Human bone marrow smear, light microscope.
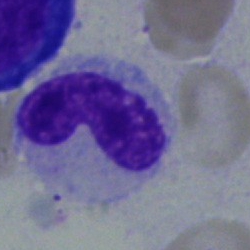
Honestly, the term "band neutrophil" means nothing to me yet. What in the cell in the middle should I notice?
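Point one, the nucleus: a curved, horseshoe-like band with its notch facing downward, which goes with the name band neutrophil.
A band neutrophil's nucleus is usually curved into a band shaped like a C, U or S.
Point two, the chromatin: dark purple and clumped, with small paler patches, again in keeping.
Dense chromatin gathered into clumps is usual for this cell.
Point three, position and cytoplasm: the nucleus lies mainly in the upper half of the cell, and the cytoplasm is plentiful and pale grey-blue.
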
